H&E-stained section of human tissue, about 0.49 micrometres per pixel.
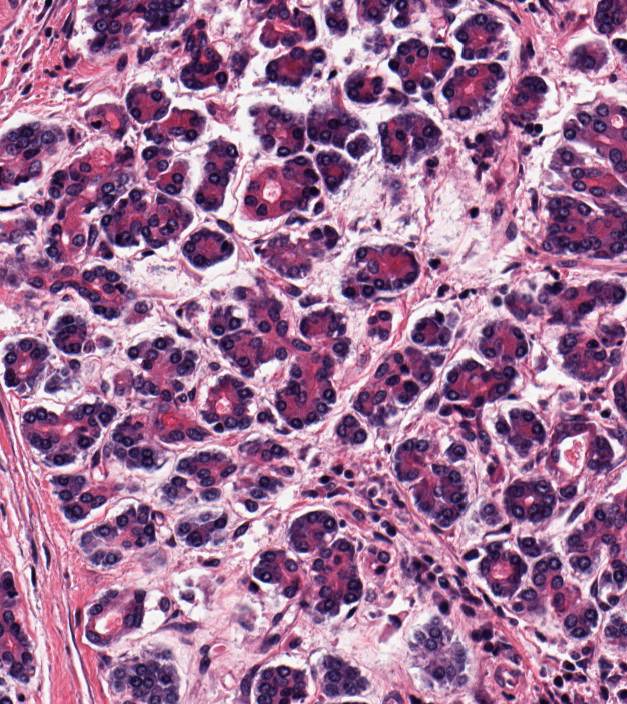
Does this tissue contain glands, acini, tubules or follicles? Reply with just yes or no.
Yes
